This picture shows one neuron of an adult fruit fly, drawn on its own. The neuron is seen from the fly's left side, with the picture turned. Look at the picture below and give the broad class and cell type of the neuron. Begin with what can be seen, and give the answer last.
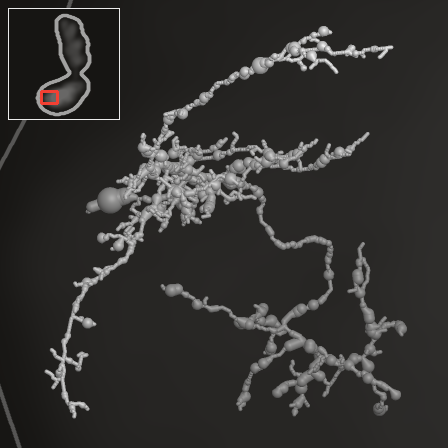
The cell body can be seen on the left of the picture. The picture shows dozens of branch ends. This is a central-brain intrinsic neuron. Its cell type is SLP435.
